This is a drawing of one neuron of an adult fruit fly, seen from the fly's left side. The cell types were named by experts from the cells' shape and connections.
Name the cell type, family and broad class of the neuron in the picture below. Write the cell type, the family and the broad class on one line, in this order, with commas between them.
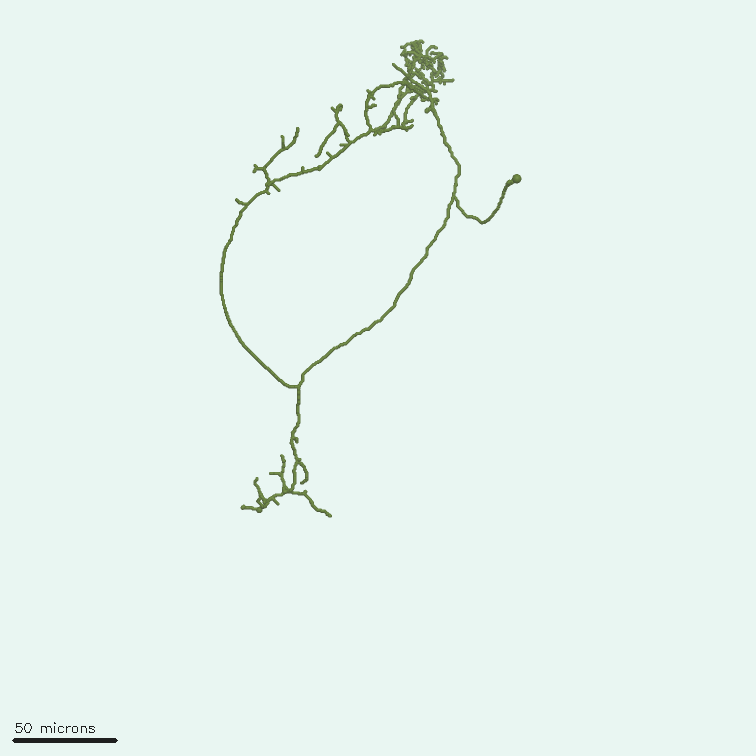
SMP297, hemilineage DM2_central, central-brain intrinsic neuron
